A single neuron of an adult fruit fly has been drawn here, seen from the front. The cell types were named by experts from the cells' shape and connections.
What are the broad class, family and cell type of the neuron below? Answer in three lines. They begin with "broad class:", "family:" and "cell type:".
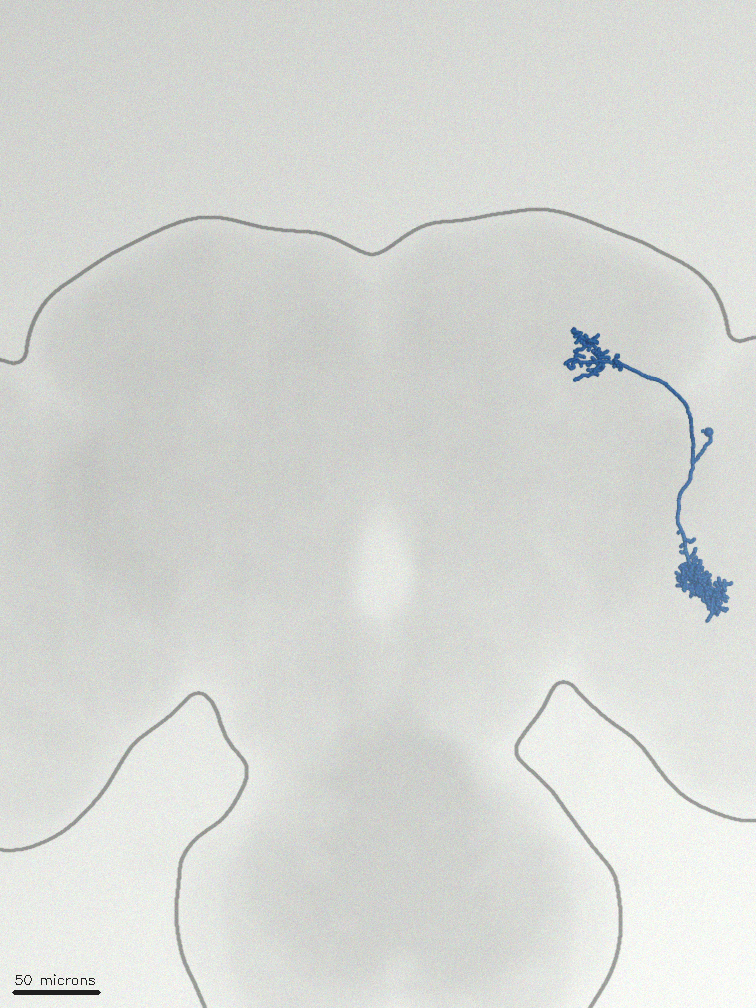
broad class: visual projection neuron
family: hemilineage VPNd2
cell type: LC10d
